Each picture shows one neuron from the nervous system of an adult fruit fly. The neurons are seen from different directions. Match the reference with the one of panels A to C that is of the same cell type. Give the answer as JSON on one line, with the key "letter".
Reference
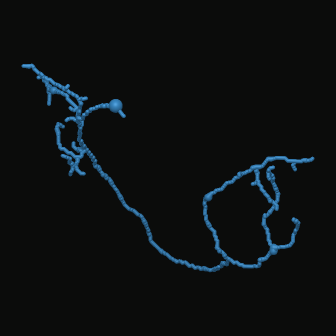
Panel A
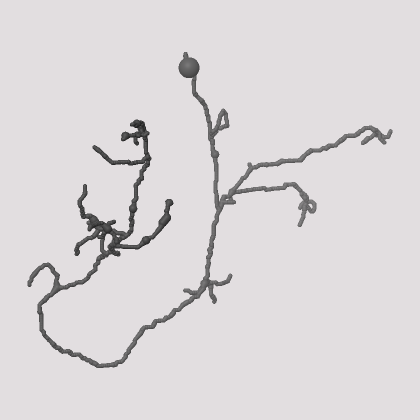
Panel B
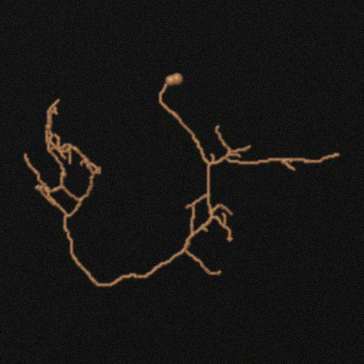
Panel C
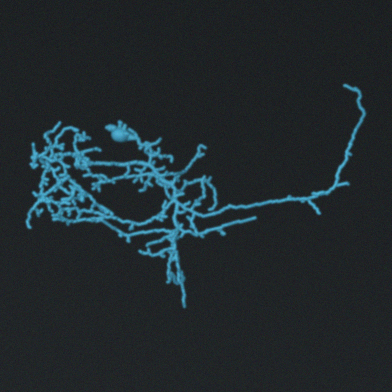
{"letter": "B"}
